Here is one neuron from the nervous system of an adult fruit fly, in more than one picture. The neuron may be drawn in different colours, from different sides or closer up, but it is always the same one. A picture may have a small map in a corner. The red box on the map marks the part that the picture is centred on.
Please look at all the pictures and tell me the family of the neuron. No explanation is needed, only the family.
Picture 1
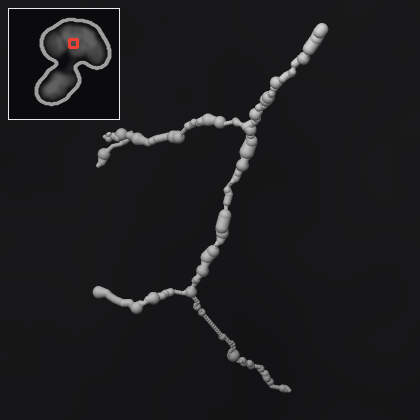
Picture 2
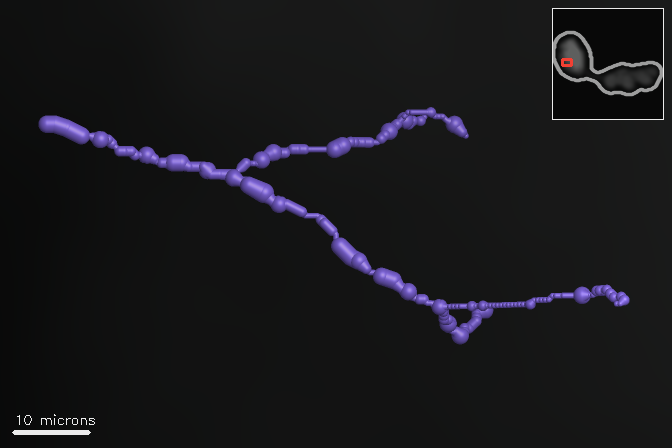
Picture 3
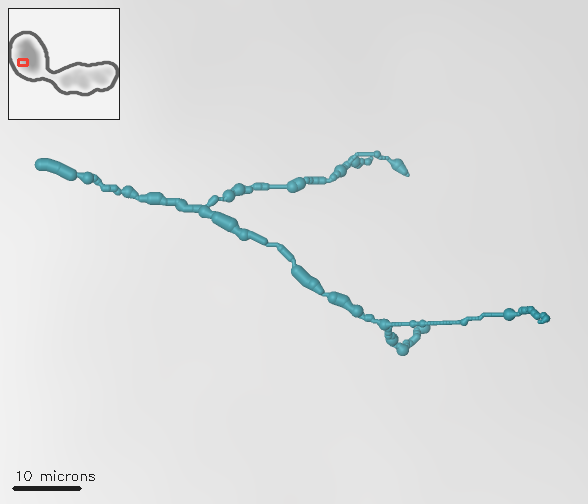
class mechanosensory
